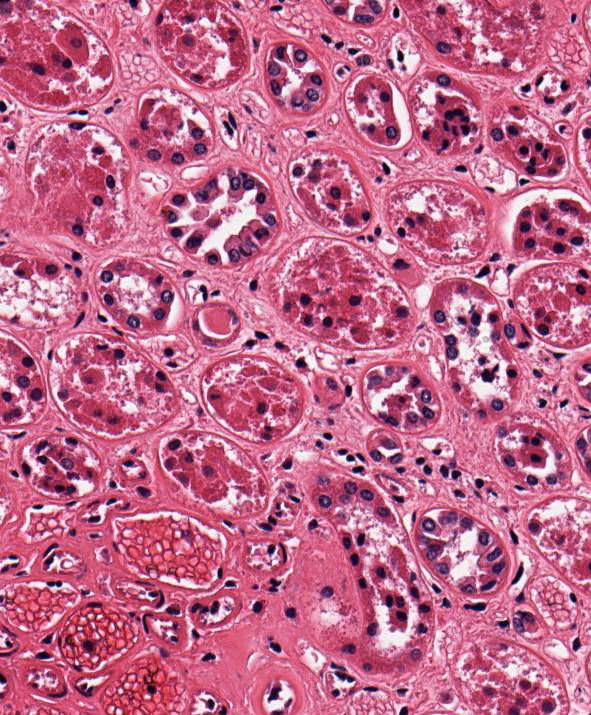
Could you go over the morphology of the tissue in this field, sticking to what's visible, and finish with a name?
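Tubule lining: one layer of cuboidal cells, round dark nuclei. Cytoplasm: pink, granular, with ragged, frayed luminal borders. Just left of centre, a small tubule holds a small round glassy pink body. Between tubules: scant pink fibrous stroma, scattered spindle-shaped nuclei. The tissue is renal cortex.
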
